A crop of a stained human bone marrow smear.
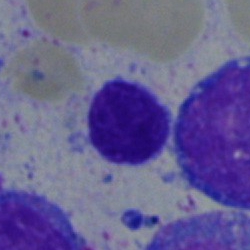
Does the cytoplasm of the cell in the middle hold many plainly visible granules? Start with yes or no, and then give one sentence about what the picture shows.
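No. No granules are seen within the cell.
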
